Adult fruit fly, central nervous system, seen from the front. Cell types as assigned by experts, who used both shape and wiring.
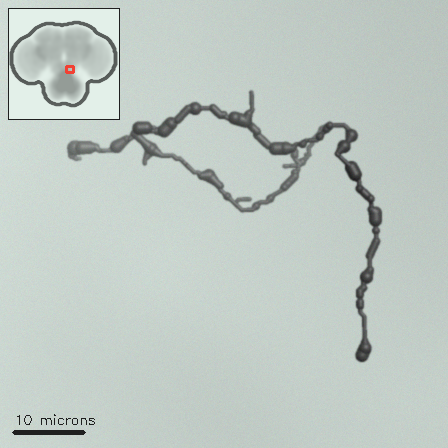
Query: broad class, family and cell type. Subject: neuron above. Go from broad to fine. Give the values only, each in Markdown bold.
**sensory neuron entering the brain**, **class mechanosensory**, **aPhM1**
